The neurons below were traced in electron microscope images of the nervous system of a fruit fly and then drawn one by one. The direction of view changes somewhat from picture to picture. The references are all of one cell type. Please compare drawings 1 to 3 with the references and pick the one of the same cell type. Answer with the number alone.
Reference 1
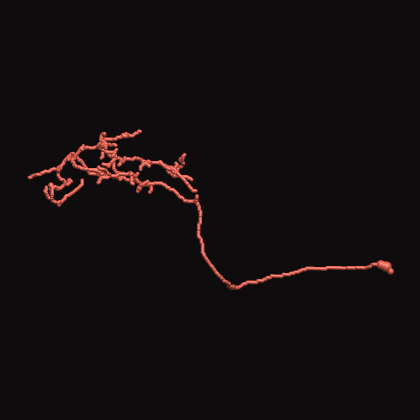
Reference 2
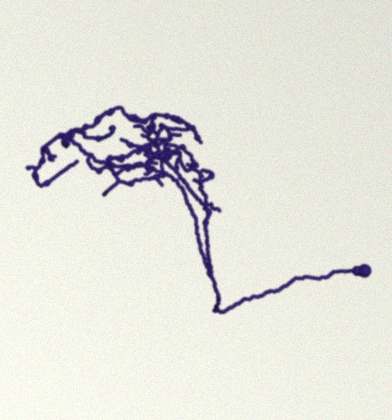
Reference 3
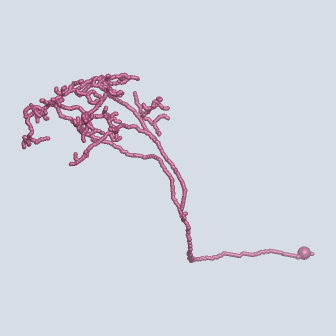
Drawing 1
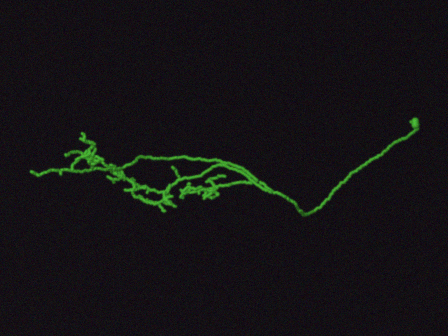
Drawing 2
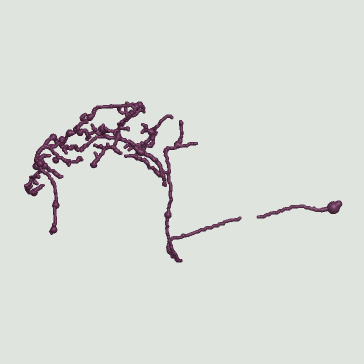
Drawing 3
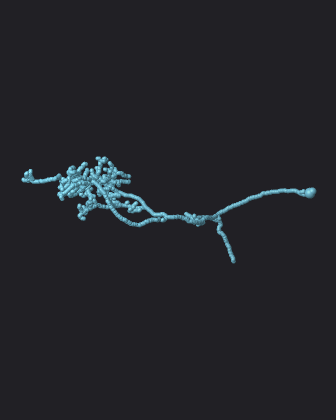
2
